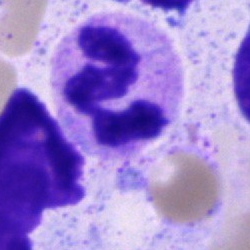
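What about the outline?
Round and smooth.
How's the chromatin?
Dense, dark purple and clumped.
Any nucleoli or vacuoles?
Neither: no nucleoli in the nucleus, no vacuoles in the cytoplasm.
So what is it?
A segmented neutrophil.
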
